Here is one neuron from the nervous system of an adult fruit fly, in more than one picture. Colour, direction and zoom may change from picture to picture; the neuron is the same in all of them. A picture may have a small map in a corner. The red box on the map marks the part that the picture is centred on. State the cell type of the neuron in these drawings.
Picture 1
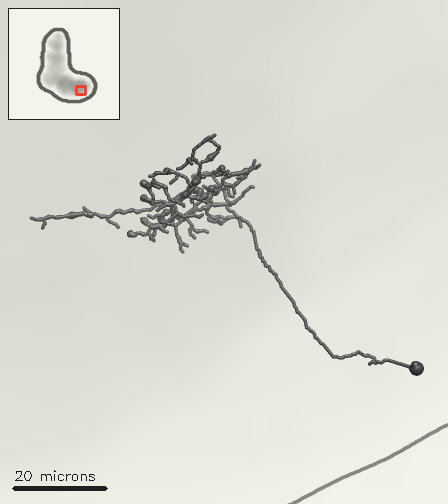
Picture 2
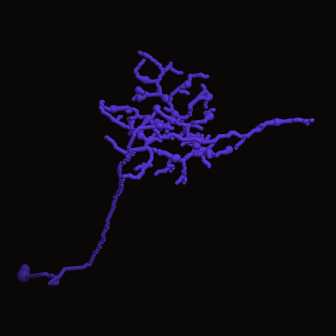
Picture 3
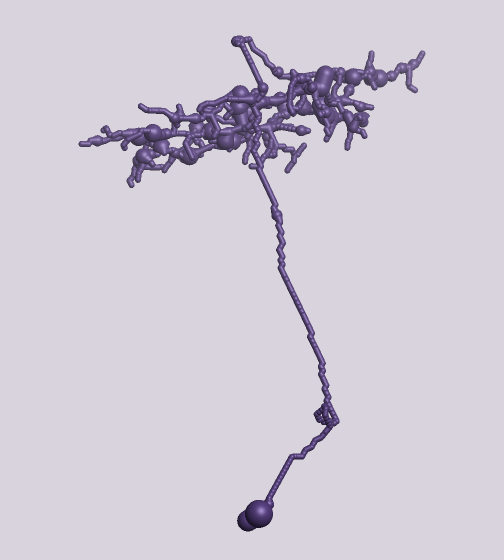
Cm6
